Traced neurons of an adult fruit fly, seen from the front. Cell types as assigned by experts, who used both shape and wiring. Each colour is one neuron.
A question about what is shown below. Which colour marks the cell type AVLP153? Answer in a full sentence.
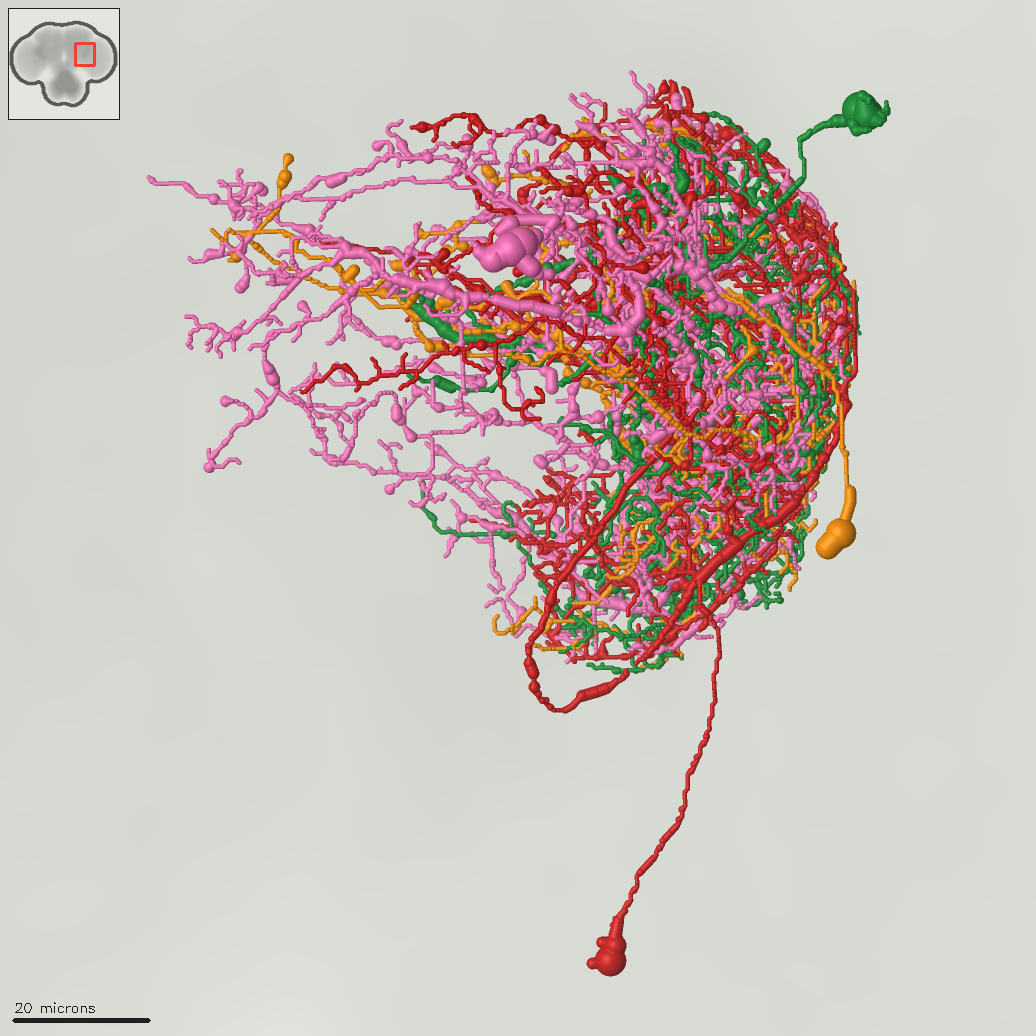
The colour is green.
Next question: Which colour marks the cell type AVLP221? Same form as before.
The colour is orange.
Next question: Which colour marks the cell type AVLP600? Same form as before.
The colour is red.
